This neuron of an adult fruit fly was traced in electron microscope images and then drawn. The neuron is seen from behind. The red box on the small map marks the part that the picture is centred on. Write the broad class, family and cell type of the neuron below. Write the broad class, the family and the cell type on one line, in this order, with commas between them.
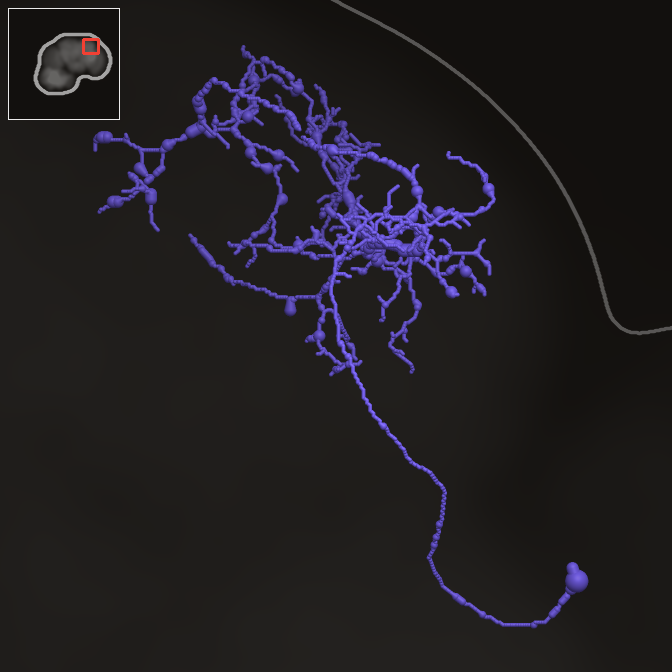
central-brain intrinsic neuron, hemilineage LHa3, LHAV3b2_b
